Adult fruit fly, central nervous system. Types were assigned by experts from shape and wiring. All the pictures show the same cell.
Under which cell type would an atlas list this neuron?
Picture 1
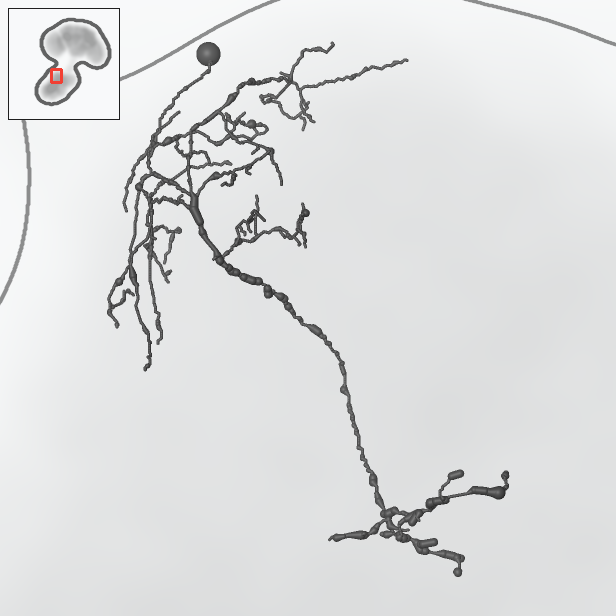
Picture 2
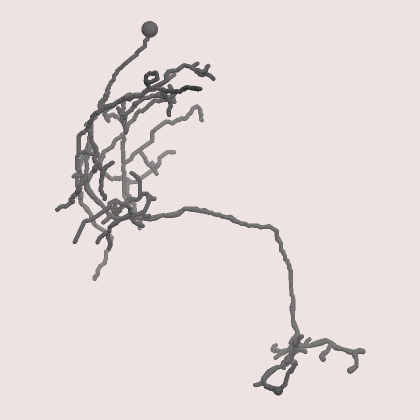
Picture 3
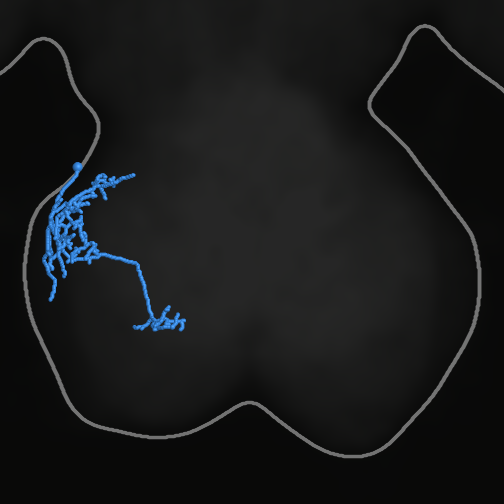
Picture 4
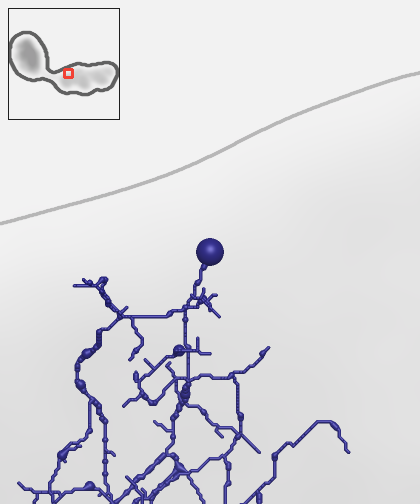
IN19A088_a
